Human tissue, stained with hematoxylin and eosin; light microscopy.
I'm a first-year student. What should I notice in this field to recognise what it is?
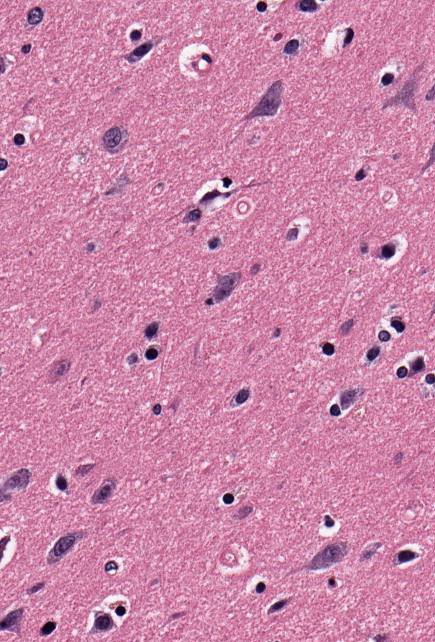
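Cerebral cortex is the tissue here: single, well-spaced cells lie scattered in a finely granular, fibrillary pink neuropil that fills the field. Neurons with triangular bodies and purple-tinged cytoplasm tapering into a process appear, for instance in the upper centre.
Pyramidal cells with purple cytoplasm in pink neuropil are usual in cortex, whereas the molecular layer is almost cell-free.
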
